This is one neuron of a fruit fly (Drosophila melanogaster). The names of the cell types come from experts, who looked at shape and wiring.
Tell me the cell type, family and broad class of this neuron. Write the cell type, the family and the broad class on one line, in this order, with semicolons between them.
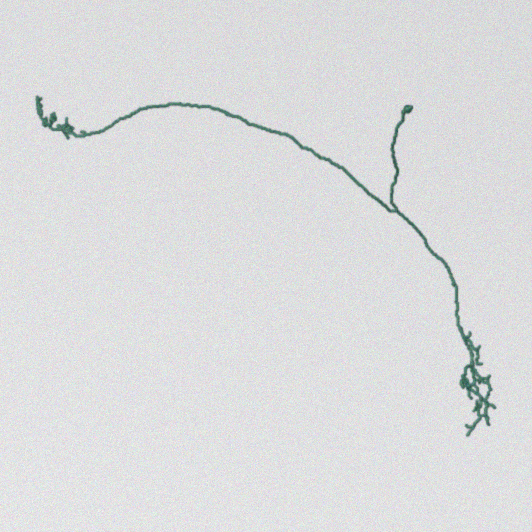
LC10c-1; hemilineage VPNd2; visual projection neuron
